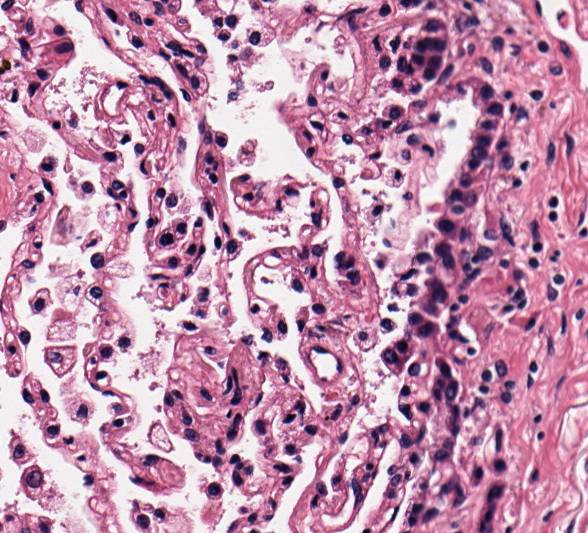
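Lung: thin, branching pink walls form a lace-like network around clear spaces across the left and middle of the field, while the right side is solid, densely cellular tissue. Notice that no fat cells and no glands appear anywhere in this section of lung.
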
